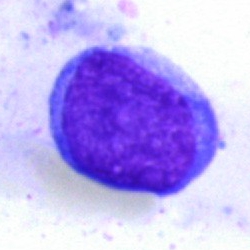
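Blast in the centre of a stained human bone marrow smear, viewed by light microscopy. Its chromatin is finely granular and fairly even throughout the nucleus. The cytoplasm stains deep blue and forms only a narrow rim, wider on the right side than on the left.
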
